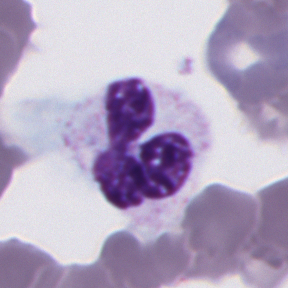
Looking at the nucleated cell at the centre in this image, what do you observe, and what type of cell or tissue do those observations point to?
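The chromatin here is dense, dark purple and coarsely clumped, and no nucleoli are visible. Fine pinkish-violet granules are scattered through the cytoplasm, and the outline is roughly round with a faint edge. That's a segmented neutrophil.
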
